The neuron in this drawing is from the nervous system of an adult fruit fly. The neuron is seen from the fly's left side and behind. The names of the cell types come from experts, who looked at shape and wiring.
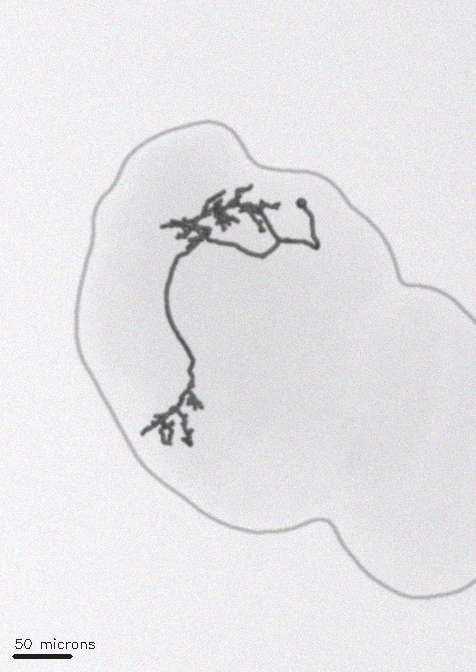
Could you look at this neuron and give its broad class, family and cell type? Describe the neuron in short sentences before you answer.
By the scale bar it is about 250 microns tall in this view. In this view it is taller than it is wide. This is a central-brain intrinsic neuron. Its family is hemilineage SMPpv1. It is of cell type SMP487.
